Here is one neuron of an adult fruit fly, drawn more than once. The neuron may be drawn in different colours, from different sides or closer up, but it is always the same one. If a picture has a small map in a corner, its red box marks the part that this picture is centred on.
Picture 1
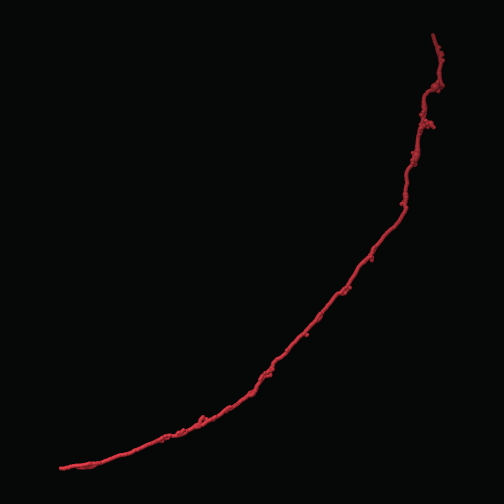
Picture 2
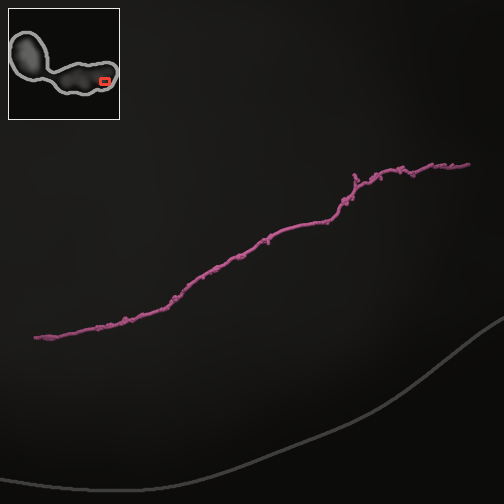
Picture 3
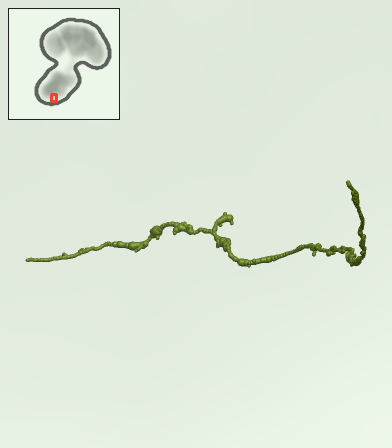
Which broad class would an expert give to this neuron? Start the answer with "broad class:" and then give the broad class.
broad class: sensory neuron entering the nerve cord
